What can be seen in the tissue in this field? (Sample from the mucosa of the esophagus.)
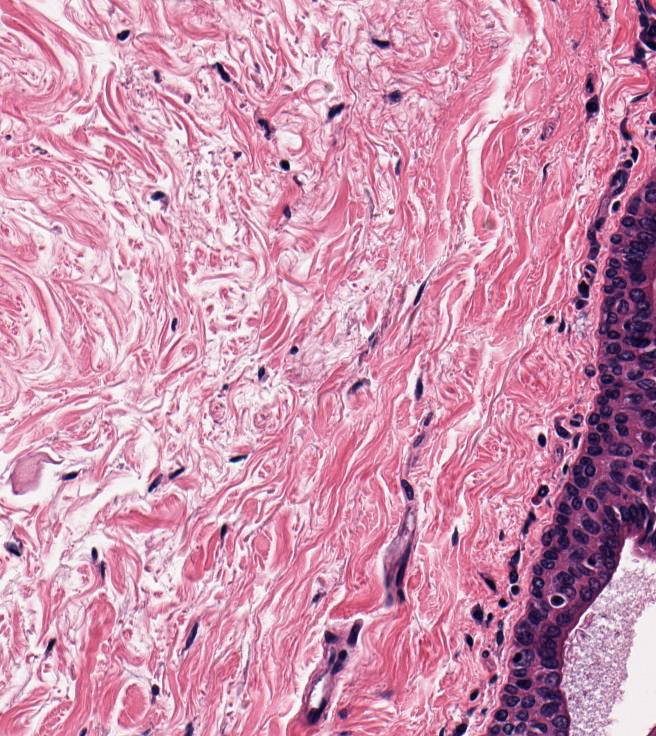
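Along the right edge lies a stratified epithelium several cell layers thick, its cells carrying crowded, round to oval, darkly staining nuclei. In the stroma, collagen forms wavy eosinophilic bundles running in haphazard directions. Stromal cells are sparse; their small, dark, spindle-shaped nuclei are scattered among the collagen.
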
